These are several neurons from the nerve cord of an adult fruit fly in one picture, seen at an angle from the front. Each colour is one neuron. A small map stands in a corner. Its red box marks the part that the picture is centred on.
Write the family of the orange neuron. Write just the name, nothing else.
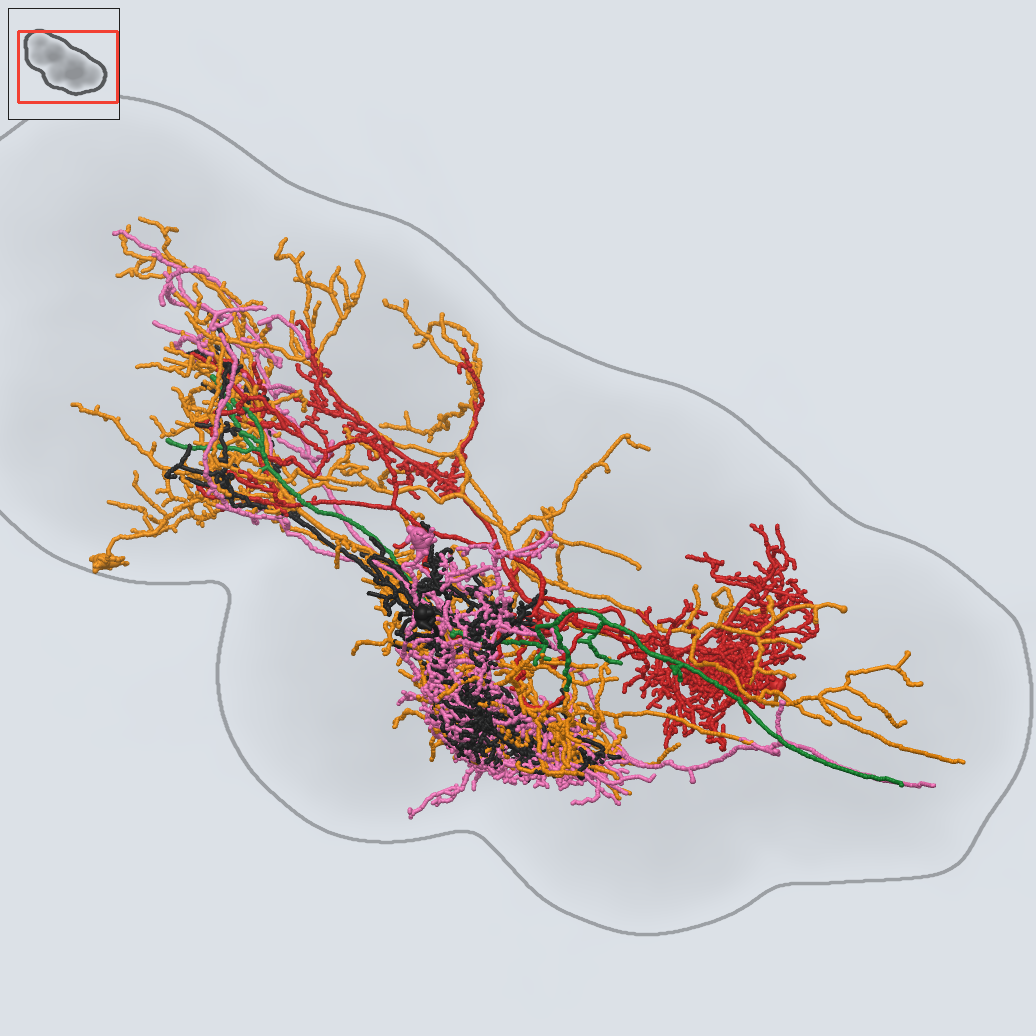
hemilineage 08B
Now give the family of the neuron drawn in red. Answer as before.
hemilineage 08B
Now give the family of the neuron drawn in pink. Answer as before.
hemilineage 17A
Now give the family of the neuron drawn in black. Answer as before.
hemilineage 17A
